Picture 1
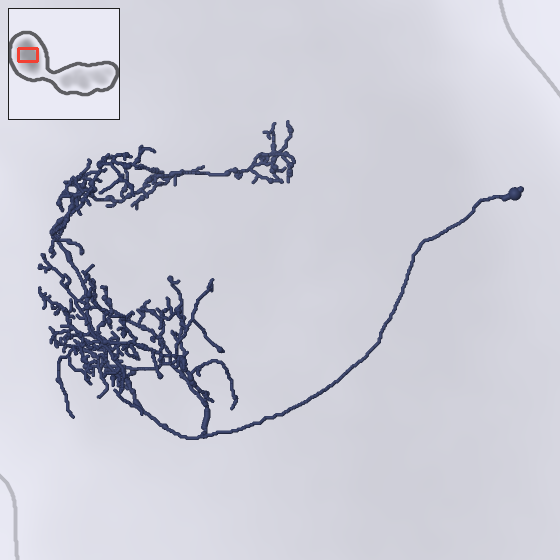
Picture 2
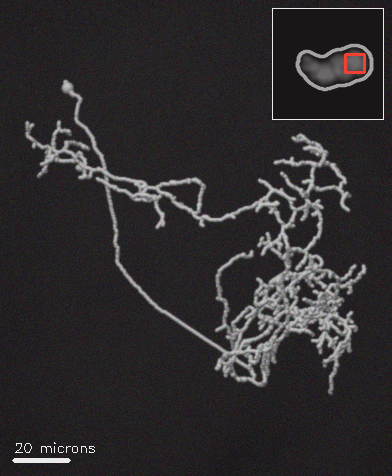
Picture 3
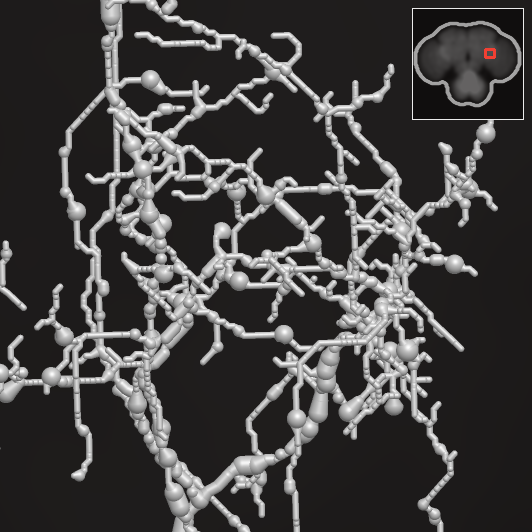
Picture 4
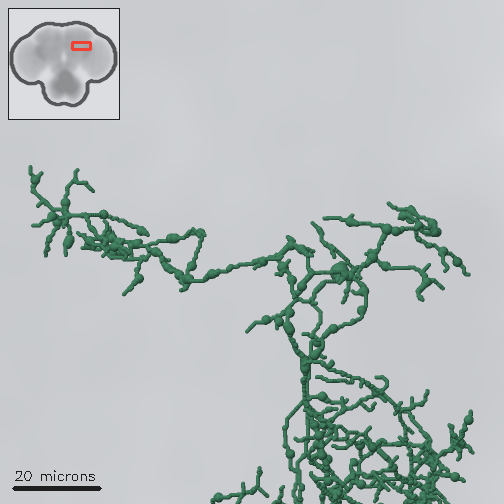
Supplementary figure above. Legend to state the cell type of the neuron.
CB2374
